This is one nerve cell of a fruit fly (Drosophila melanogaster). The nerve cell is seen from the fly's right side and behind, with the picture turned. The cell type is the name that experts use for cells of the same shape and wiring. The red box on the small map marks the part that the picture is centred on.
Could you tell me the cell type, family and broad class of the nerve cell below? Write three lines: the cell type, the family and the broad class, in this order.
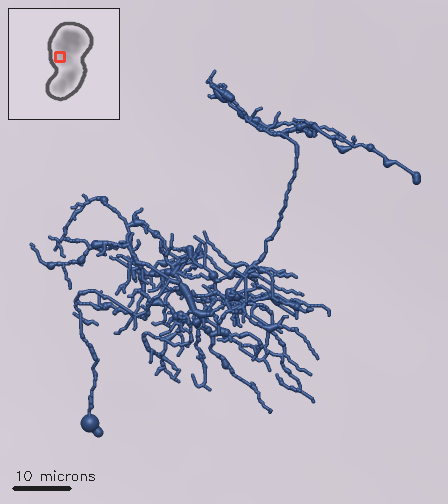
Tlp12
Tlp
optic-lobe intrinsic neuron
